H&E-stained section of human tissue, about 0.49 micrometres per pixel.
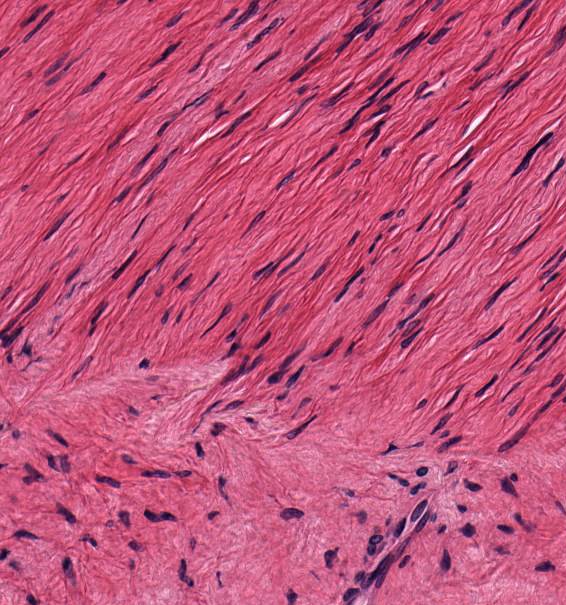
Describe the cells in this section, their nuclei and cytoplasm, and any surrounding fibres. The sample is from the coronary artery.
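The upper two-thirds of the field is a dense band of closely packed parallel fibres, staining deeper red-pink; the lower third is looser, paler pink tissue. Elongated, spindle-shaped nuclei in the dense band lie parallel to the fibres. No epithelium is present anywhere.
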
